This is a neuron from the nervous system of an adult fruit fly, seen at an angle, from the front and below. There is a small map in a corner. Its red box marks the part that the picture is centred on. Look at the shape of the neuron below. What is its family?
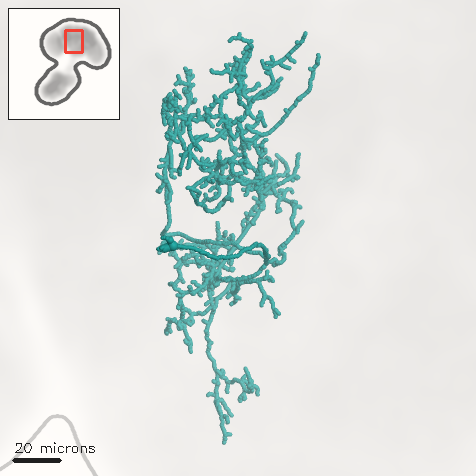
hemilineage FLAa1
